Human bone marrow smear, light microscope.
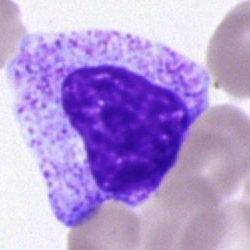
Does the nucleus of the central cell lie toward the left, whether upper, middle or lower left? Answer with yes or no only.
No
